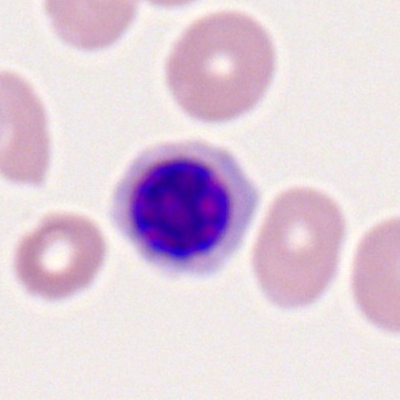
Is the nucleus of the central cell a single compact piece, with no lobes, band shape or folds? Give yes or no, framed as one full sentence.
Yes, there is a single compact nucleus of round, oval or kidney shape in the cell.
